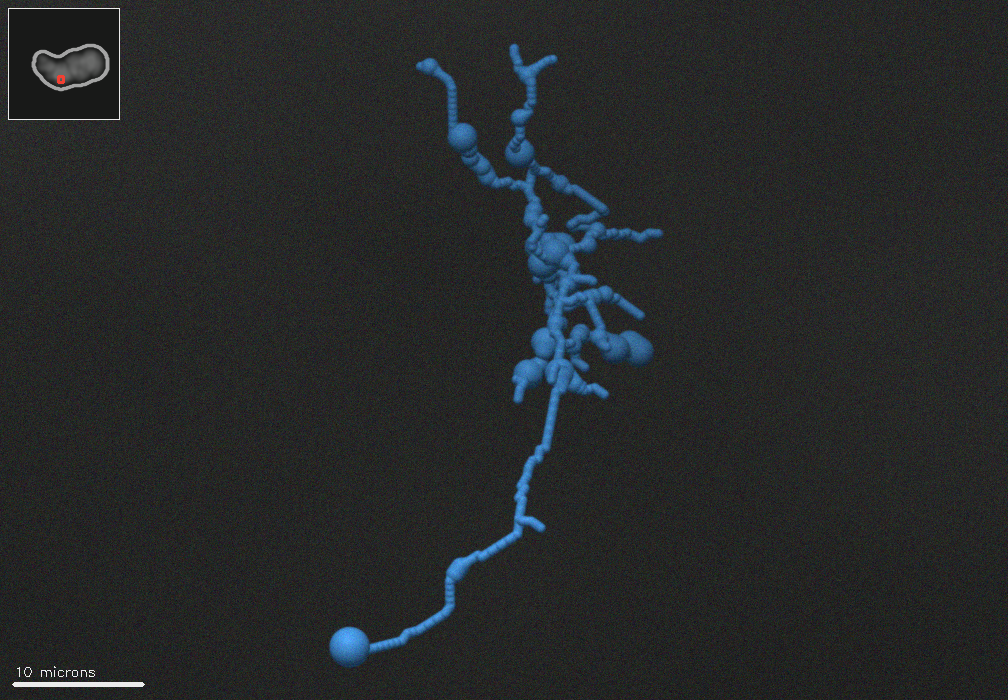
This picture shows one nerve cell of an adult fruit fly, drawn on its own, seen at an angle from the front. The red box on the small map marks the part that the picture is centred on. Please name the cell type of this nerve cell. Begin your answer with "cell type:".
cell type: Dm2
